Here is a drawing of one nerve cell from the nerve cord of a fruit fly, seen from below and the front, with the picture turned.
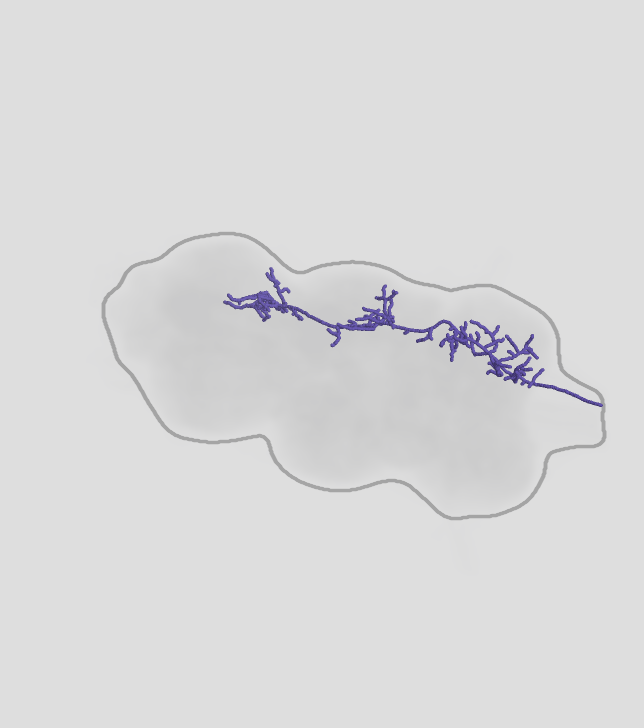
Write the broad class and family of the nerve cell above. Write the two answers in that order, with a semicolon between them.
descending neuron; DNg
